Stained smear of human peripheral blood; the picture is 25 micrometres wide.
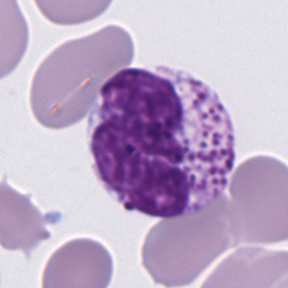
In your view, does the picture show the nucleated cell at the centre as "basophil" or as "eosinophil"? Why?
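The cell is a basophil. It measures about 13 micrometres across. The nucleus occupies the left part of the cell and is indented into broad lobes, its chromatin dark purple and coarsely clumped. Scattered dark purple granules lie in the cytoplasm.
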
